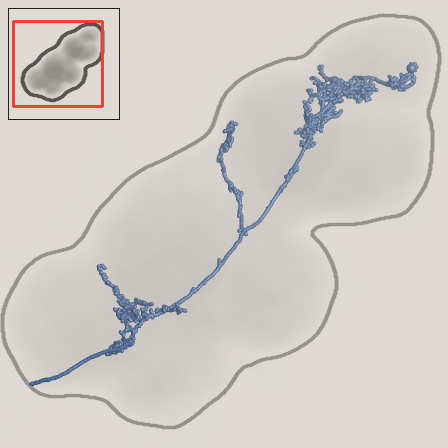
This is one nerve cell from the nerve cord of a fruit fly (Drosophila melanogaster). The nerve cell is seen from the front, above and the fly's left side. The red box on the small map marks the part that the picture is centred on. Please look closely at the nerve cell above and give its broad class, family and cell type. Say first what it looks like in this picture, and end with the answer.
As drawn here it is about as wide as it is tall. It is an ascending neuron. Its family is hemilineage 05B. It is of cell type AN05B053.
